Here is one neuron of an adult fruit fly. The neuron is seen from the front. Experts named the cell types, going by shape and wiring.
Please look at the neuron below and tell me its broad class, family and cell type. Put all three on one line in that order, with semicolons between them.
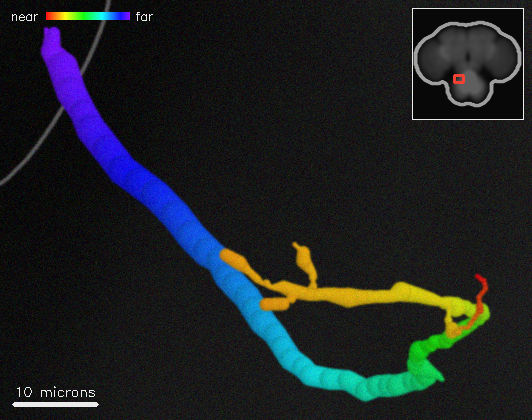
sensory neuron entering the nerve cord; class mechanosensory proprioceptive; SNpp34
